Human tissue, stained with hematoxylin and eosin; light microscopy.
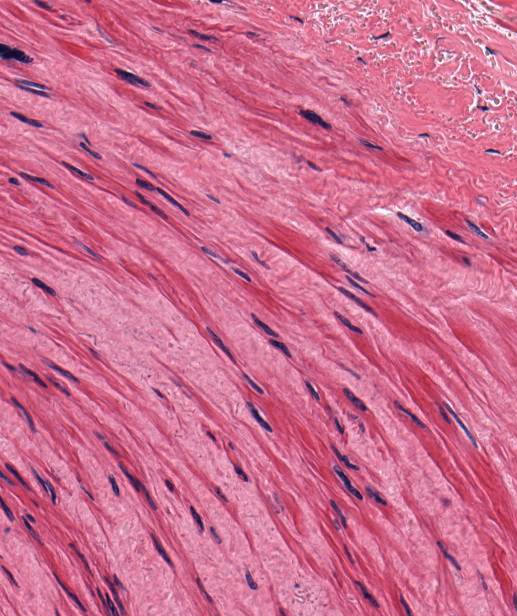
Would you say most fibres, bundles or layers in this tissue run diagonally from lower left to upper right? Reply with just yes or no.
No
